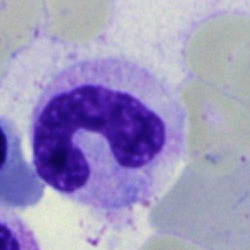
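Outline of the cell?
Round and smooth.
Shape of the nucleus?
One curved band bent into a horseshoe, its hollow opening toward the bottom of the picture.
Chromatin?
Dark purple, coarsely clumped.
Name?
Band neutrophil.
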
